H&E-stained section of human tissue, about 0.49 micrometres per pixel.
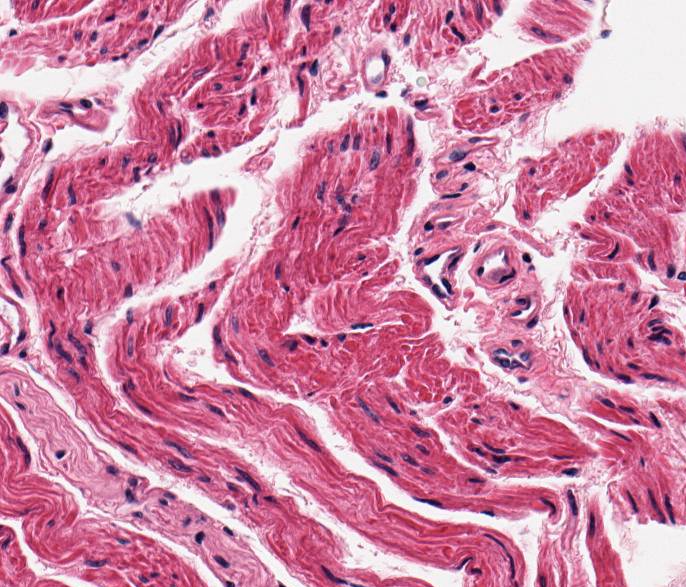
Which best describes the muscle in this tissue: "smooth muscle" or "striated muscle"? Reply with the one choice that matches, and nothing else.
Smooth muscle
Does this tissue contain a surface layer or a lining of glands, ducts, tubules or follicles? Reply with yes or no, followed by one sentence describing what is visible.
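No. No epithelium is present anywhere in the field.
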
